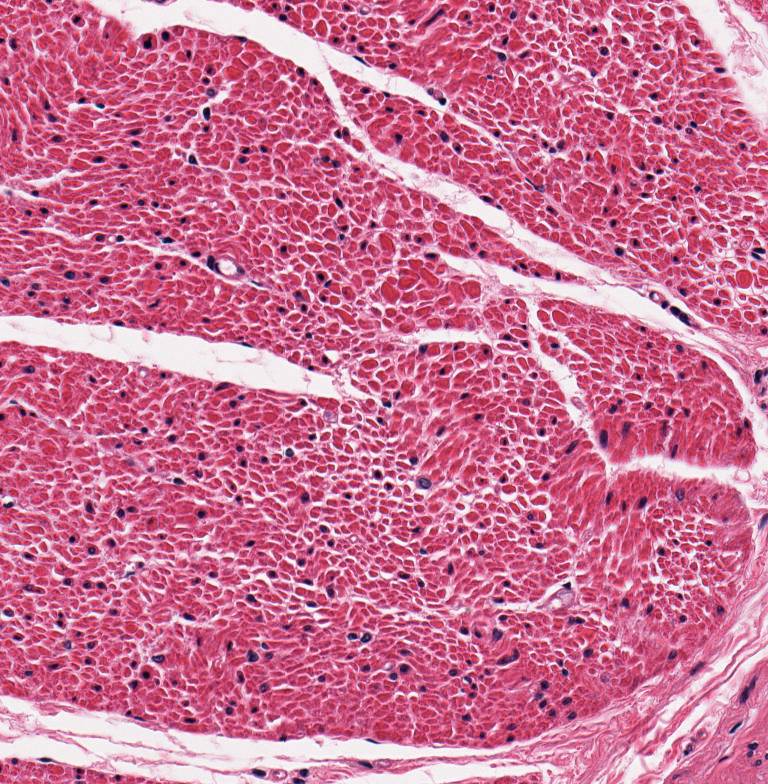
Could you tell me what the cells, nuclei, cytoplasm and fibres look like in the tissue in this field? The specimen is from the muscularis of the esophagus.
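Field: almost entirely smooth muscle in cross section, seen as small, closely packed, round-to-polygonal pink profiles. Several long empty white clefts run obliquely from the left side toward the right, splitting the bundles apart. No epithelium or glands anywhere. No fat cells.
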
